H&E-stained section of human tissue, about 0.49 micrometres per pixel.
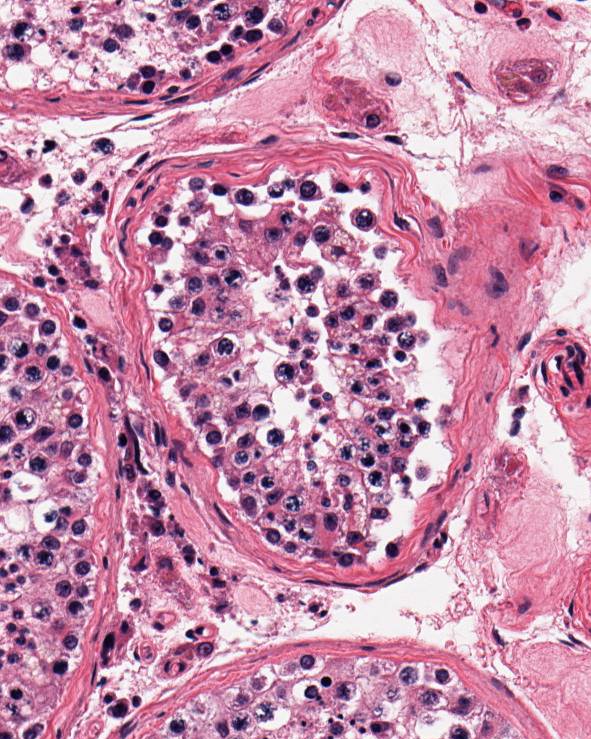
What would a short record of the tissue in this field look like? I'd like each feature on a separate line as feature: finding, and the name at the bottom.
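Tubules: rounded, cut across; one complete in the centre, parts of others at top left, left and bottom edges
Epithelium: stratified, many layers of rounded cells lining the central tubule
Large cells: round, with coarse clumped dark chromatin, scattered through that epithelium
Lumen: irregular and central, holding loose rounded cells shed into it
Name: testis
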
